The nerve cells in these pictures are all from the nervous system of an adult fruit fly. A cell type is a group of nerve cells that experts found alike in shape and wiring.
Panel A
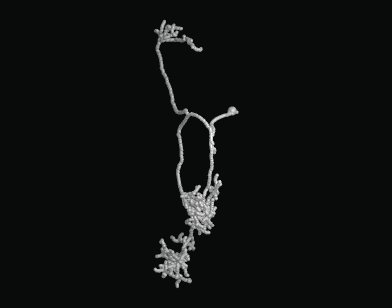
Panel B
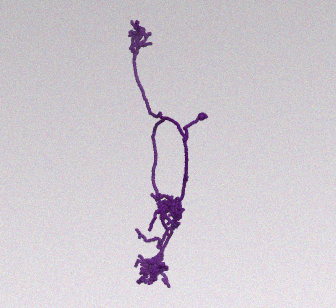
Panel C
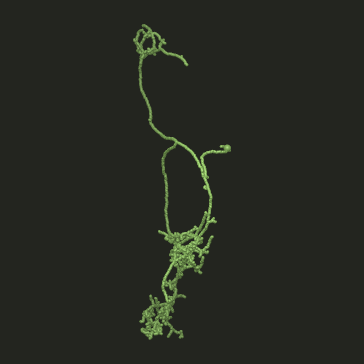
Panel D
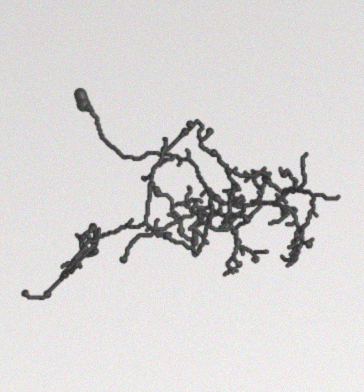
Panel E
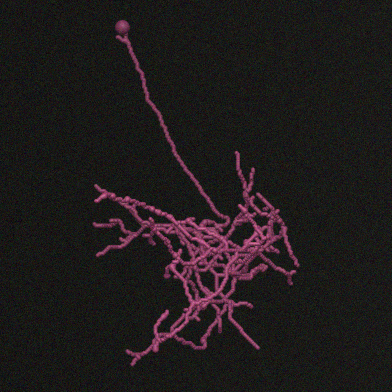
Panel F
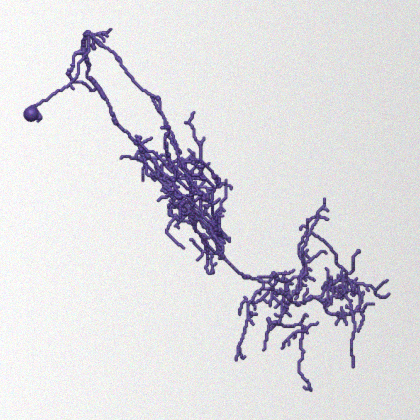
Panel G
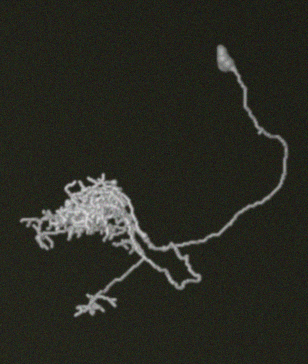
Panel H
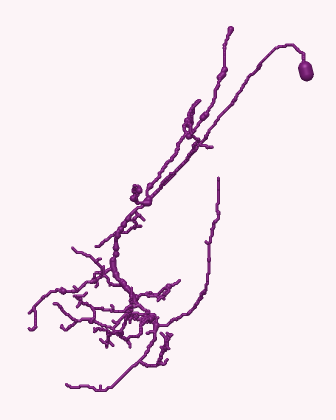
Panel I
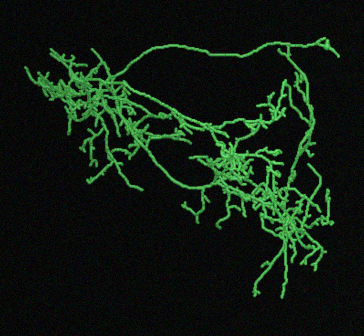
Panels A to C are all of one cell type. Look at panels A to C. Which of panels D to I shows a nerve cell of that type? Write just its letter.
F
